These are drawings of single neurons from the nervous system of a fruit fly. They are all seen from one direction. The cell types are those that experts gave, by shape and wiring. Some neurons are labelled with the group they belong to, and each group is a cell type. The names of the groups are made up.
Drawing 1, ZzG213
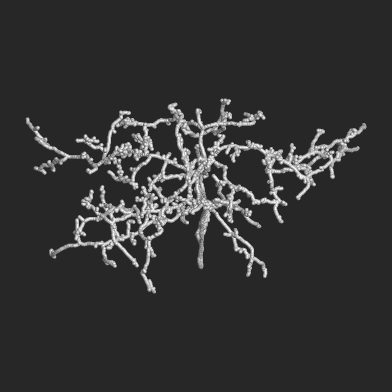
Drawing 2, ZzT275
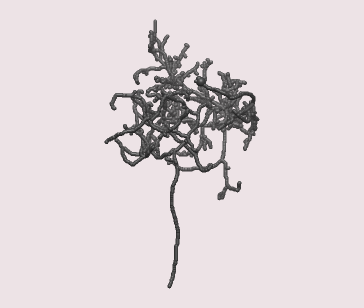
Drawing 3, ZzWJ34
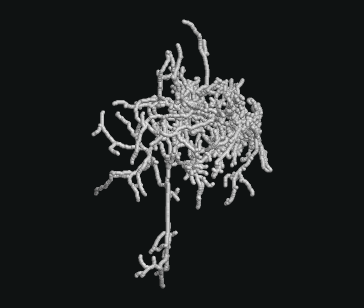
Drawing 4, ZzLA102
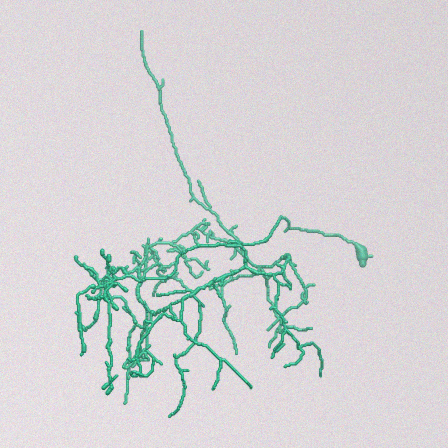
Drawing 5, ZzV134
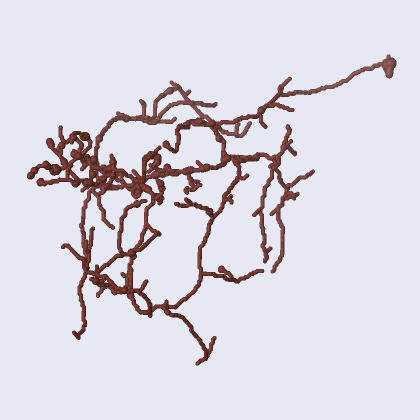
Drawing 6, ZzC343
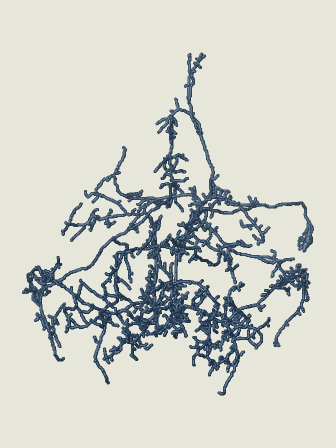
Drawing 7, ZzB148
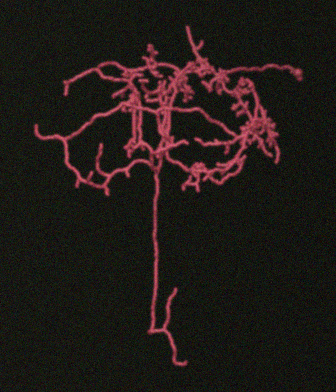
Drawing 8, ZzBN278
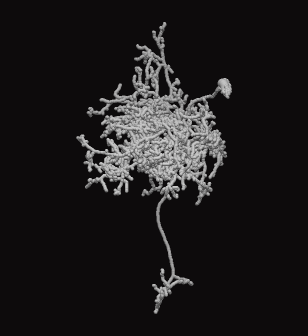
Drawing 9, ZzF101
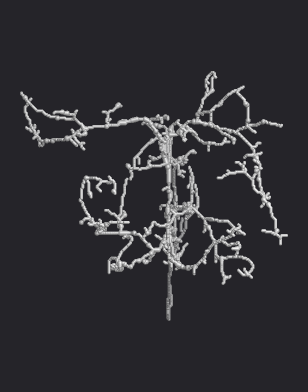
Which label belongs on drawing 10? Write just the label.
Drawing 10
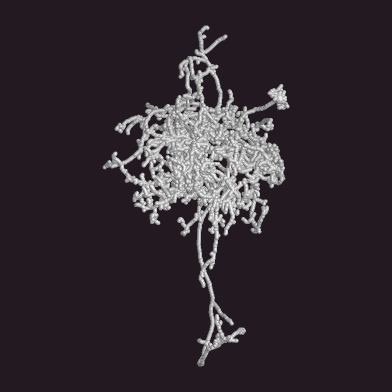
ZzBN278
